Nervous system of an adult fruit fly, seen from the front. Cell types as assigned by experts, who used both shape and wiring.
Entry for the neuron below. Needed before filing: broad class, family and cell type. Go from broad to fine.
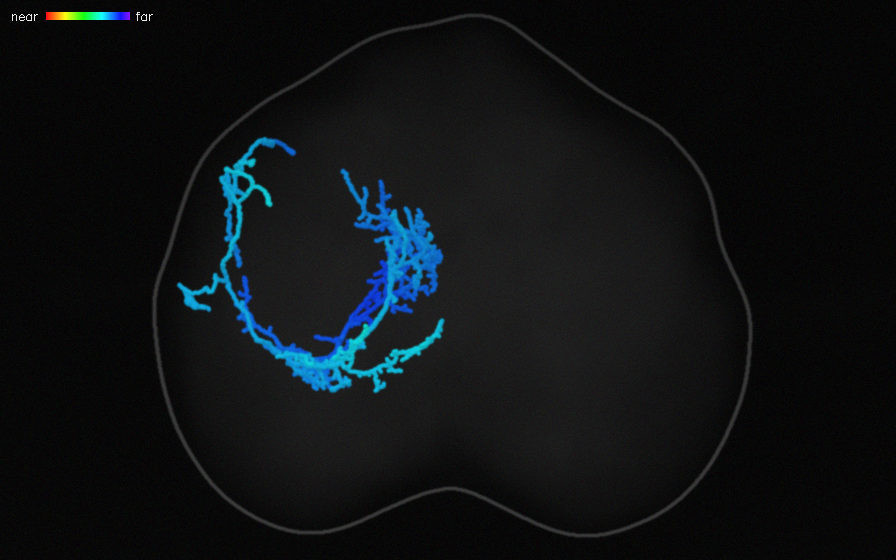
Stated: nerve-cord intrinsic neuron; hemilineage 16B; IN16B040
